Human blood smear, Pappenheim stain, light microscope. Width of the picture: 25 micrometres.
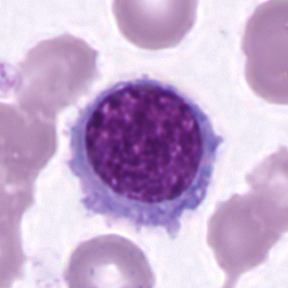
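Plasma cell, the central cell in this stained blood smear. The nucleus stains deep purple throughout and is surrounded all the way round by a rim of cytoplasm, which shows no distinct granules. The cell border is ragged, with small irregular projections.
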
